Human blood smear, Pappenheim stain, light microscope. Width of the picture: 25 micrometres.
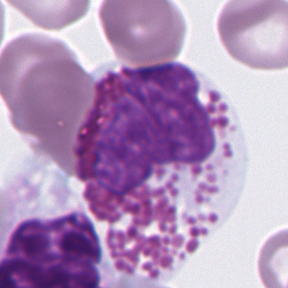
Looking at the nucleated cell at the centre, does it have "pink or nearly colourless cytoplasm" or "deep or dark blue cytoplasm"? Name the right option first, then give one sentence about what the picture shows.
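Pink or nearly colourless cytoplasm. The cytoplasm between the granules is pale and nearly colourless.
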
